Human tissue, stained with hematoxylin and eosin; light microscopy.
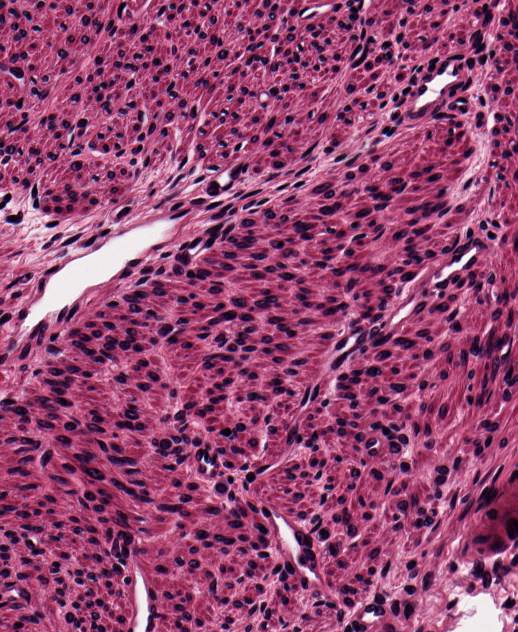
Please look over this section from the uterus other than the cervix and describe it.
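What strikes me first is that densely packed cells fill the whole field, arranged in fascicles that run and intersect in different directions. Most are spindle-shaped, with elongated to oval nuclei. The cytoplasm is pink and eosinophilic, and the cell borders are indistinct. The nuclei stain darkly and sit closely crowded together.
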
